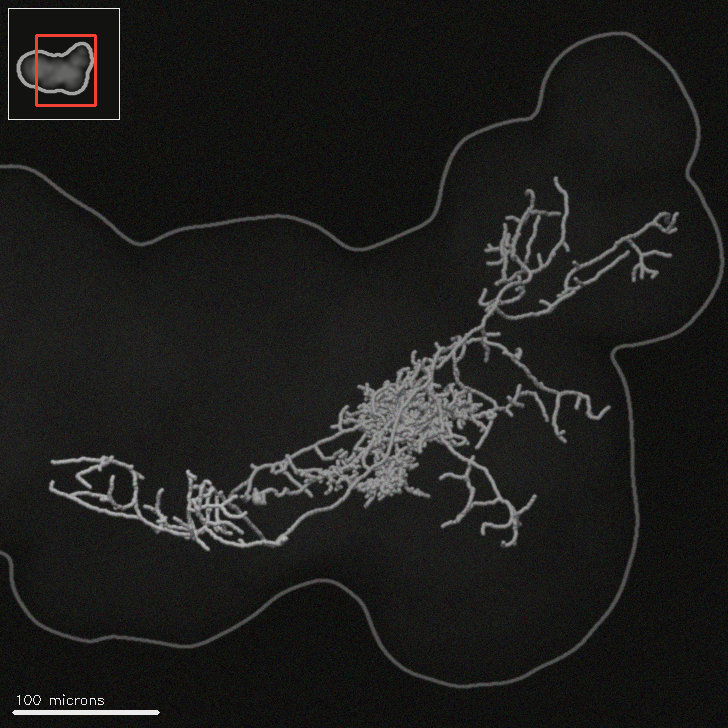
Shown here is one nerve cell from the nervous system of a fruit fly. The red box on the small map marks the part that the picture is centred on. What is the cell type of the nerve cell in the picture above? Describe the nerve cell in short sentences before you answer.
By the scale bar it is about 450 microns wide in this view. As drawn here it is wider than it is tall. Its broad class is ascending neuron. It is of cell type AN18B001.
